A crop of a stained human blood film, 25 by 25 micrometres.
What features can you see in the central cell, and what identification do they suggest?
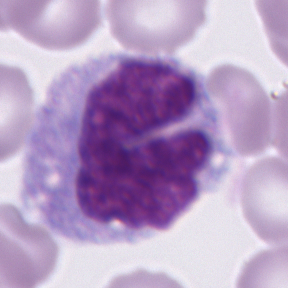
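Roughly round in outline, I'd say. There's a narrow pale cleft running into the nucleus from its right edge. The cytoplasm looks pale greyish blue, with a fine, faint granularity. And the cell itself is a monocyte.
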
